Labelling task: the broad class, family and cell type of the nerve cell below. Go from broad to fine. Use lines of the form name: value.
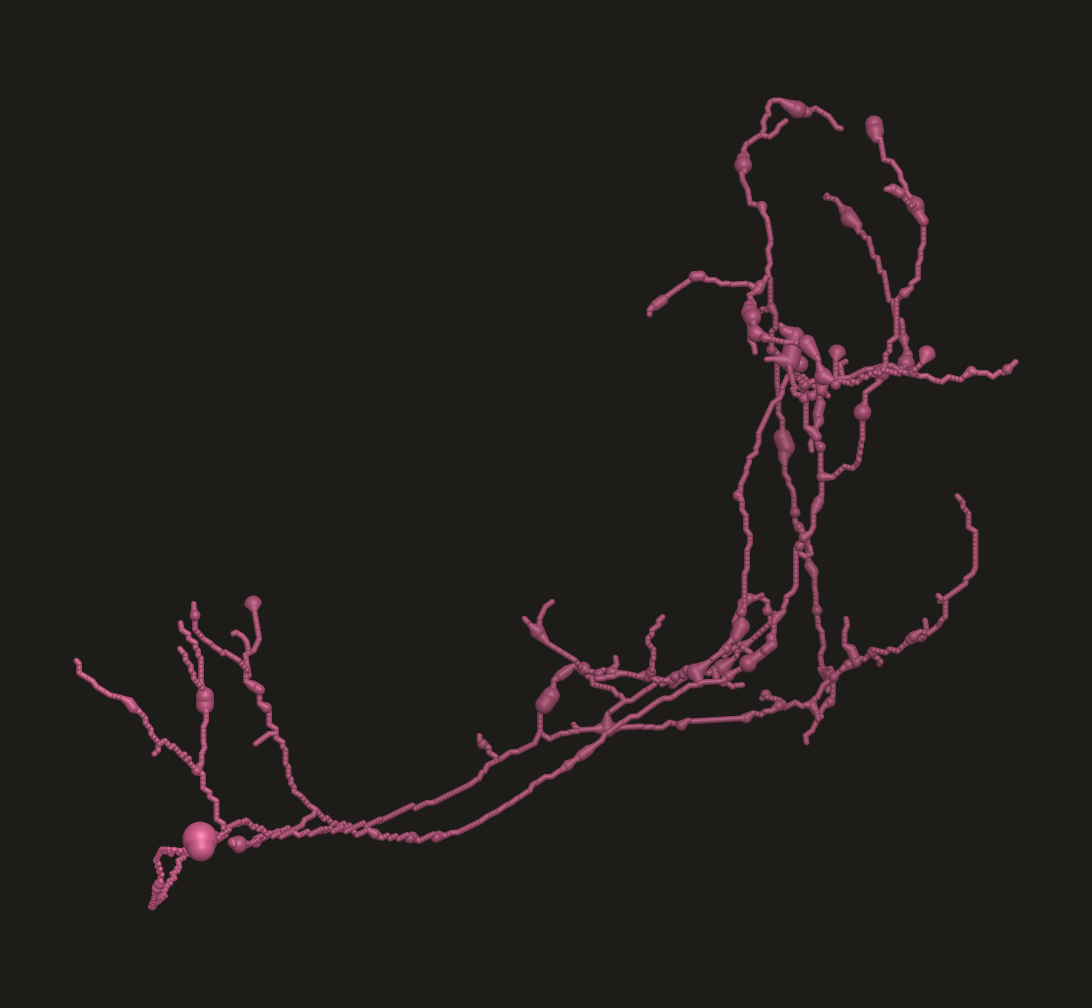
broad class: central-brain intrinsic neuron
family: hemilineage LALa1_posterior
cell type: PLP063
